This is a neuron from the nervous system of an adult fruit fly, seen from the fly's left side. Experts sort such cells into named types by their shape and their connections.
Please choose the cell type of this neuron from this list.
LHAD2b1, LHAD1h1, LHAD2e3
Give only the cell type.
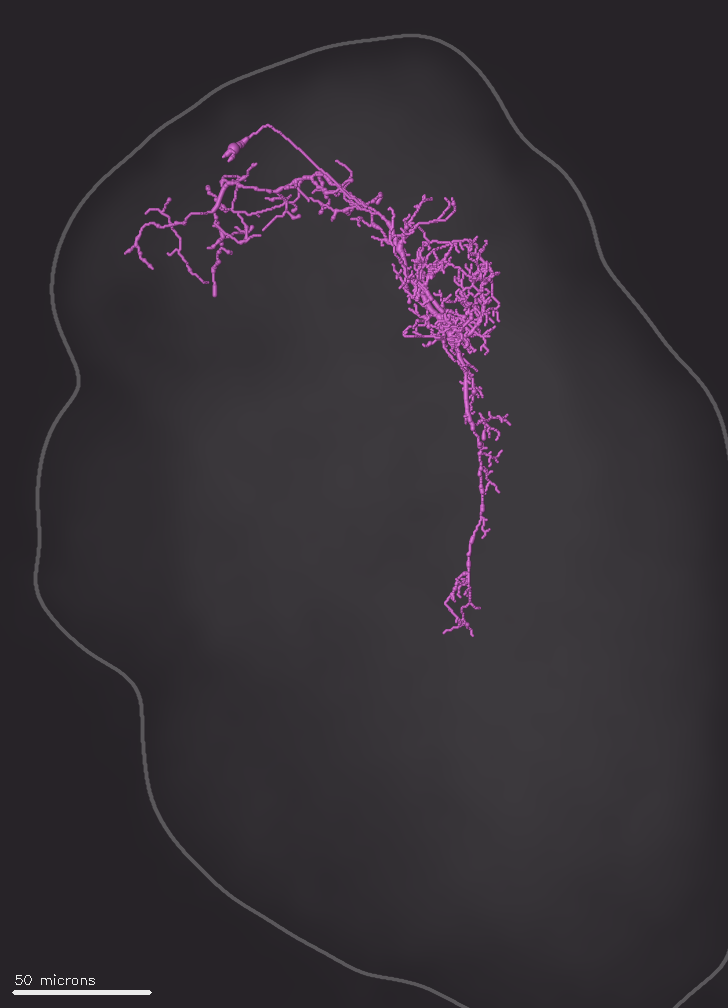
LHAD2b1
